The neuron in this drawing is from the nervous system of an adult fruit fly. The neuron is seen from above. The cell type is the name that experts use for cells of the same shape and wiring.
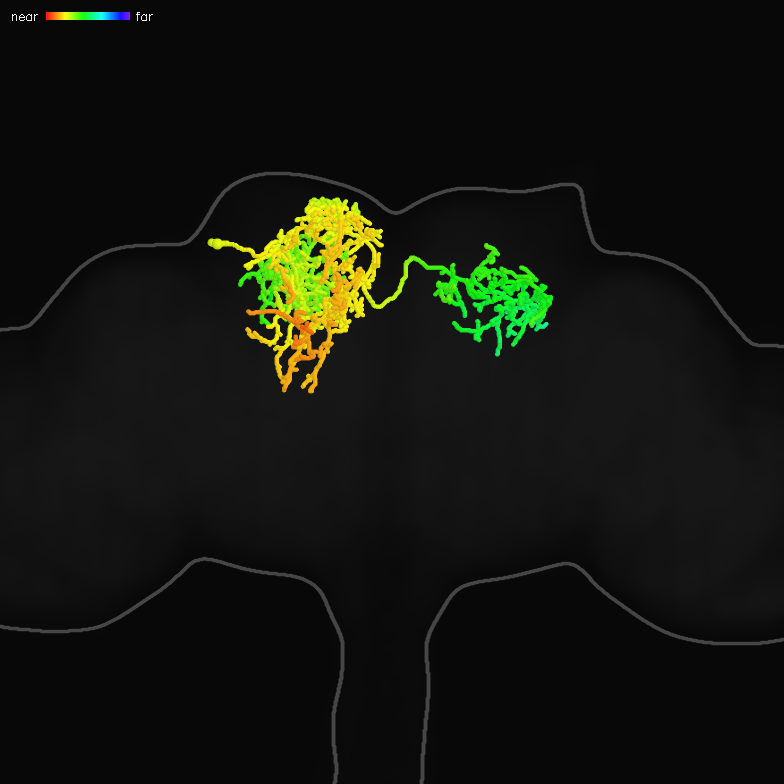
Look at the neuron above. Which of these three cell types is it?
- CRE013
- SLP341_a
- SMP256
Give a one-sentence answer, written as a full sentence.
Under cell type classification, the neuron is CRE013.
